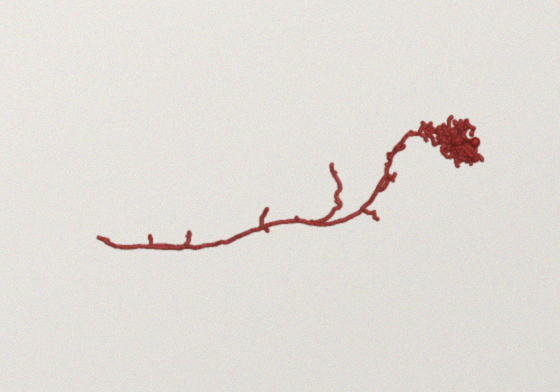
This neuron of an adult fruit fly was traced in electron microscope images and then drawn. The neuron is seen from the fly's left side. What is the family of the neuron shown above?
hemilineage 05B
